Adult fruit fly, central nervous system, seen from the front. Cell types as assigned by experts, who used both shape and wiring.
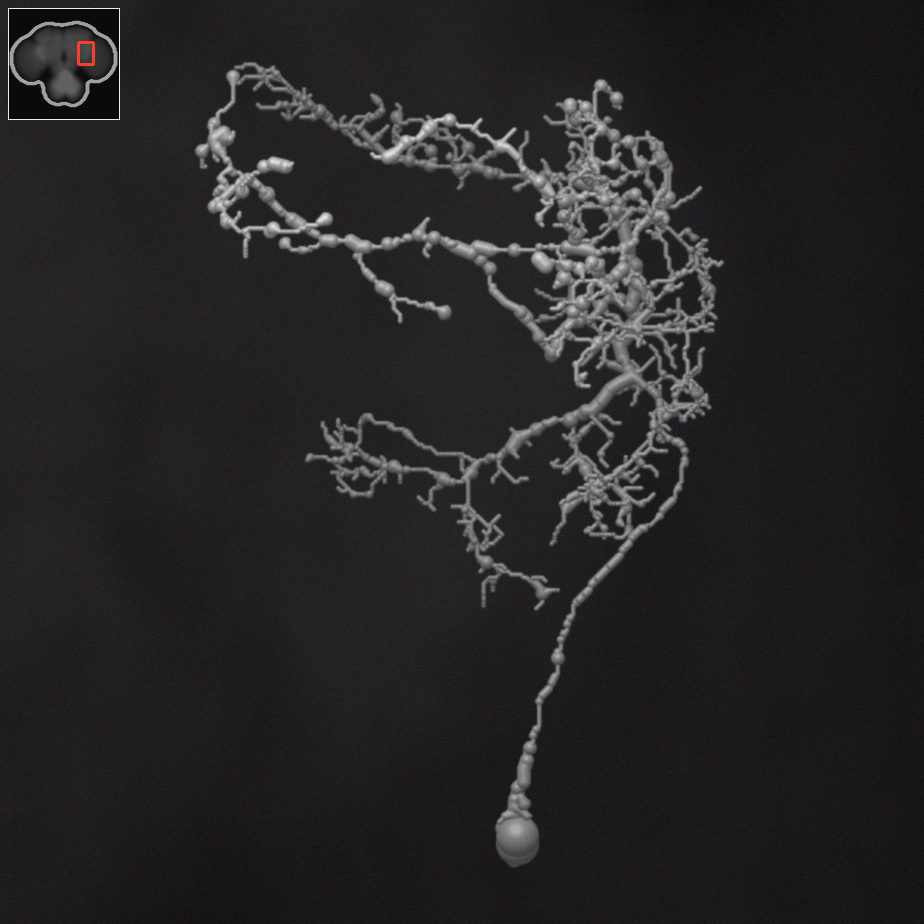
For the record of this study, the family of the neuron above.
hemilineage VLPl&p1_lateral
